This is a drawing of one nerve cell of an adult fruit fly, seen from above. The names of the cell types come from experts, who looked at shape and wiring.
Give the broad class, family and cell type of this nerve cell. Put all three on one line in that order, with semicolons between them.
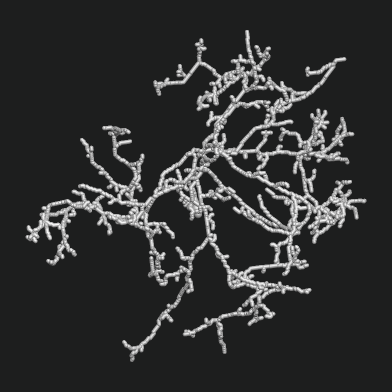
nerve-cord intrinsic neuron; hemilineage 00A; IN00A031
